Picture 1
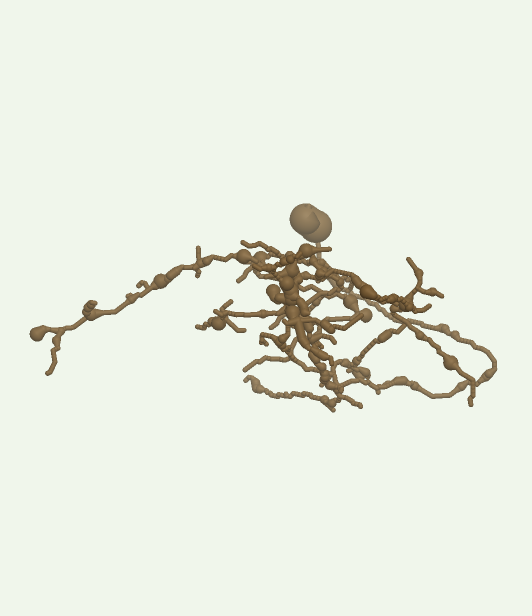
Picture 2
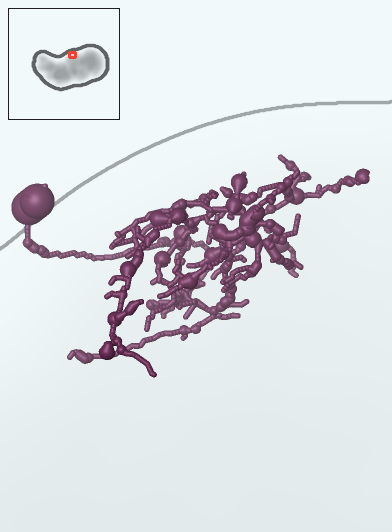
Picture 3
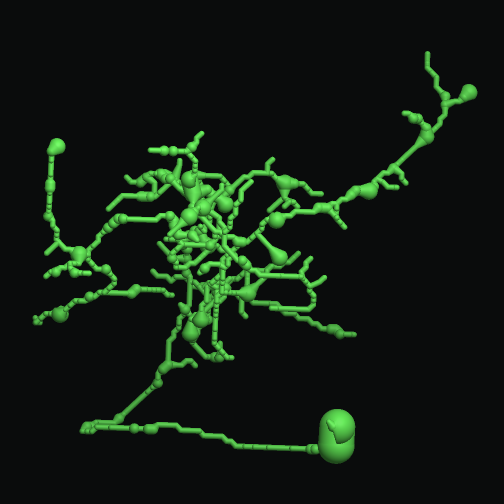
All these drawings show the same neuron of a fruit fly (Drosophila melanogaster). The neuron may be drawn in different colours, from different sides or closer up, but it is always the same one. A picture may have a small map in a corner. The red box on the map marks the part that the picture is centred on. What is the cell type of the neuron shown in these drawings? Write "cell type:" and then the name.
cell type: SLP300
